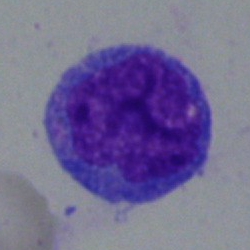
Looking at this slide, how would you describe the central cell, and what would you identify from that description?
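Round cell, and the nucleus takes up most of it. That nuclear outline isn't smooth, though; it's irregular, with folds and indentations. Note the rim of cytoplasm too: wider below the nucleus than above it. That's a blast.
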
